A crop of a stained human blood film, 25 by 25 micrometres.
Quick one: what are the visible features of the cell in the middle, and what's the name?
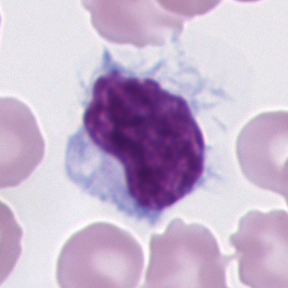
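Looking at the edge, I see many fine, hair-like cytoplasmic threads, clearest at the top and right. The cytoplasm is very pale blue and wispy, not deeply stained, and its rim is wider on the left and lower side of the nucleus than on the right. The nucleus measures about 13 by 9 micrometres, its dark purple chromatin coarse and streaky. So this is a hairy cell.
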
